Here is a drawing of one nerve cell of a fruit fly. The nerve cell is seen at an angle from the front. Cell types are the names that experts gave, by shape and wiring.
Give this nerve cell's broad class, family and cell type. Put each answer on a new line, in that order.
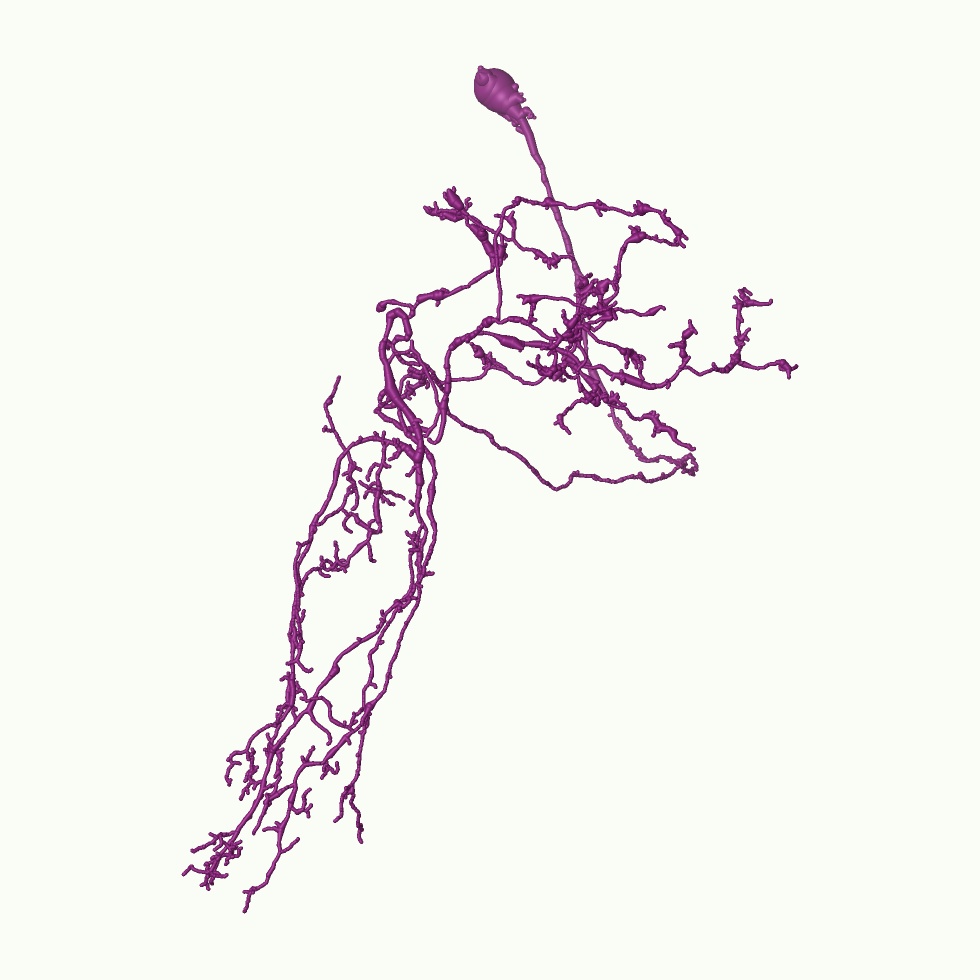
central-brain intrinsic neuron
hemilineage DL1_dorsal
MBON19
